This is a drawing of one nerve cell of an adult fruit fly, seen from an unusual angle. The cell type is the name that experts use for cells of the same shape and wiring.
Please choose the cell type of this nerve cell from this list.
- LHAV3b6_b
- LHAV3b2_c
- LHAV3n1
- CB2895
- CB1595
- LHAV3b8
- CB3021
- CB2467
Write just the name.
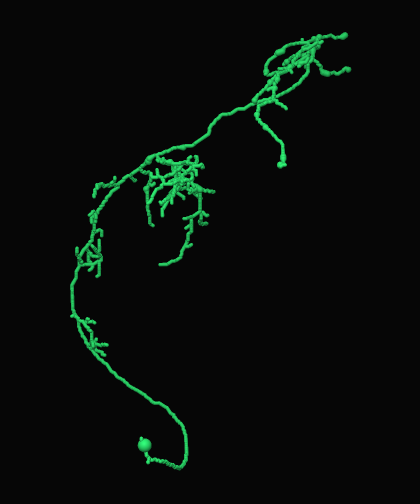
CB2467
